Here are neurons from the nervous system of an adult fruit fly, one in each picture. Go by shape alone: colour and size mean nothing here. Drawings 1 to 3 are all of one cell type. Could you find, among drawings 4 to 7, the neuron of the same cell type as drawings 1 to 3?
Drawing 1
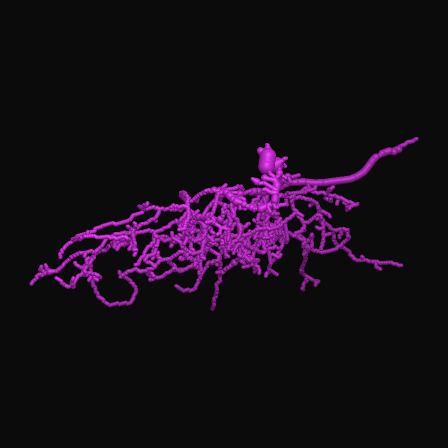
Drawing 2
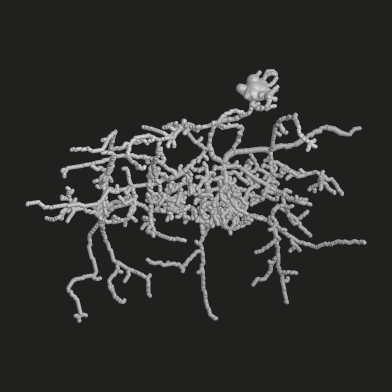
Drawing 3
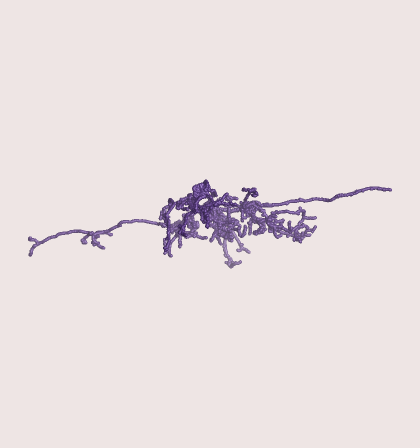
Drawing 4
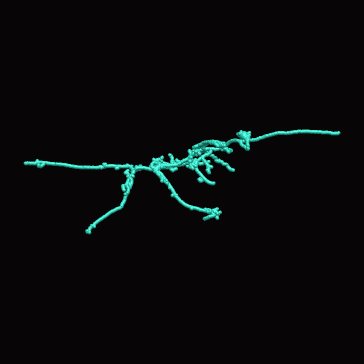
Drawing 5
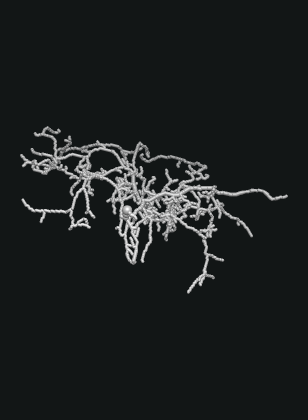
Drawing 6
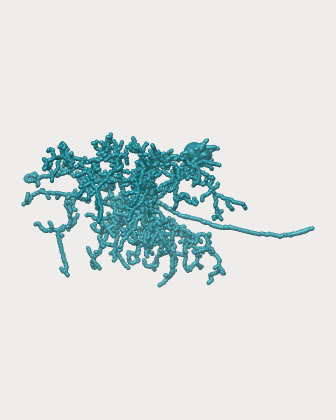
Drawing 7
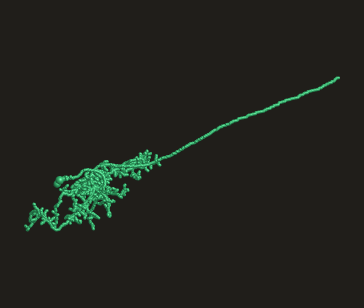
5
